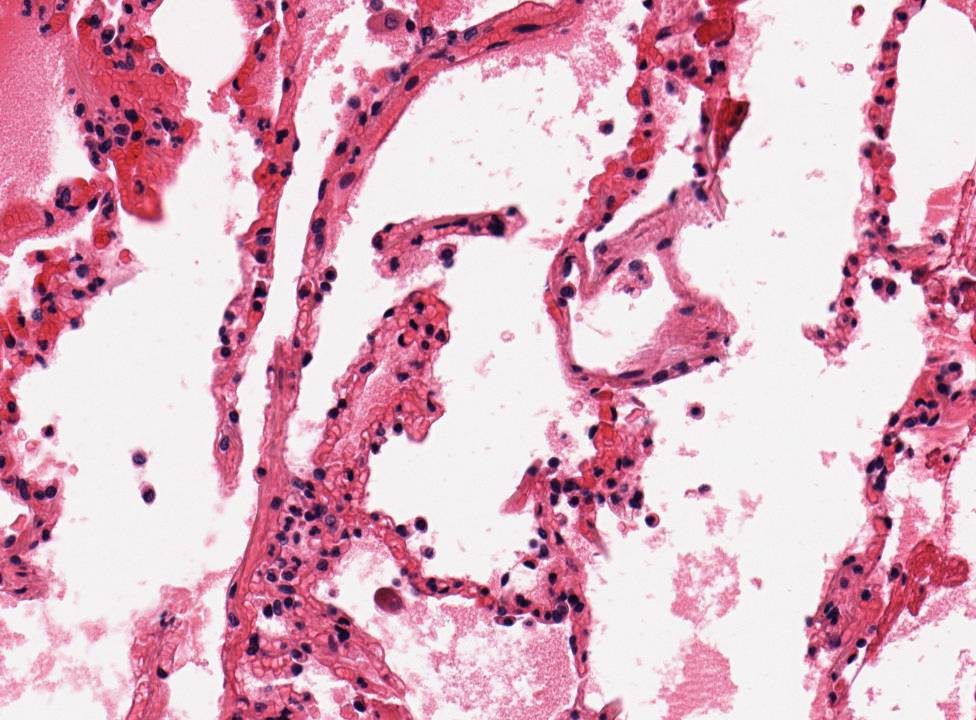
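Lung. Thin branching tissue strands cross the field between large pale open spaces, where scattered single rounded cells lie free, clear of the strands. Strand nuclei look small, dark, round to oval; yet along the long upper-centre strand, the surface cells are flattened, nuclei elongated.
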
